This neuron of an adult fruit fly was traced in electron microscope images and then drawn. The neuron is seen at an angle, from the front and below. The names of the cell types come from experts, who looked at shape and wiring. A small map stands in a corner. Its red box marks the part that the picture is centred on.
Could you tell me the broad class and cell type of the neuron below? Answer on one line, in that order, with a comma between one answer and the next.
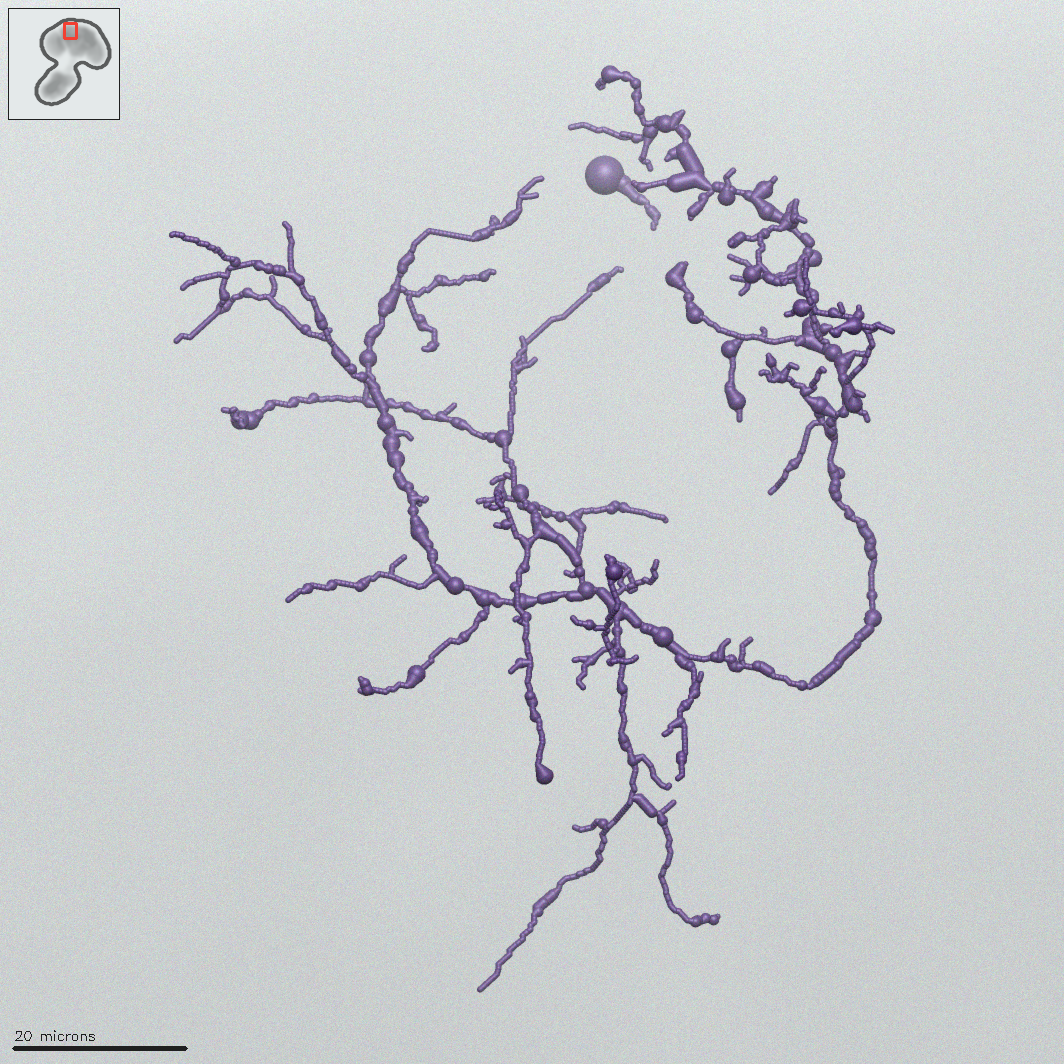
central-brain intrinsic neuron, CB3541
